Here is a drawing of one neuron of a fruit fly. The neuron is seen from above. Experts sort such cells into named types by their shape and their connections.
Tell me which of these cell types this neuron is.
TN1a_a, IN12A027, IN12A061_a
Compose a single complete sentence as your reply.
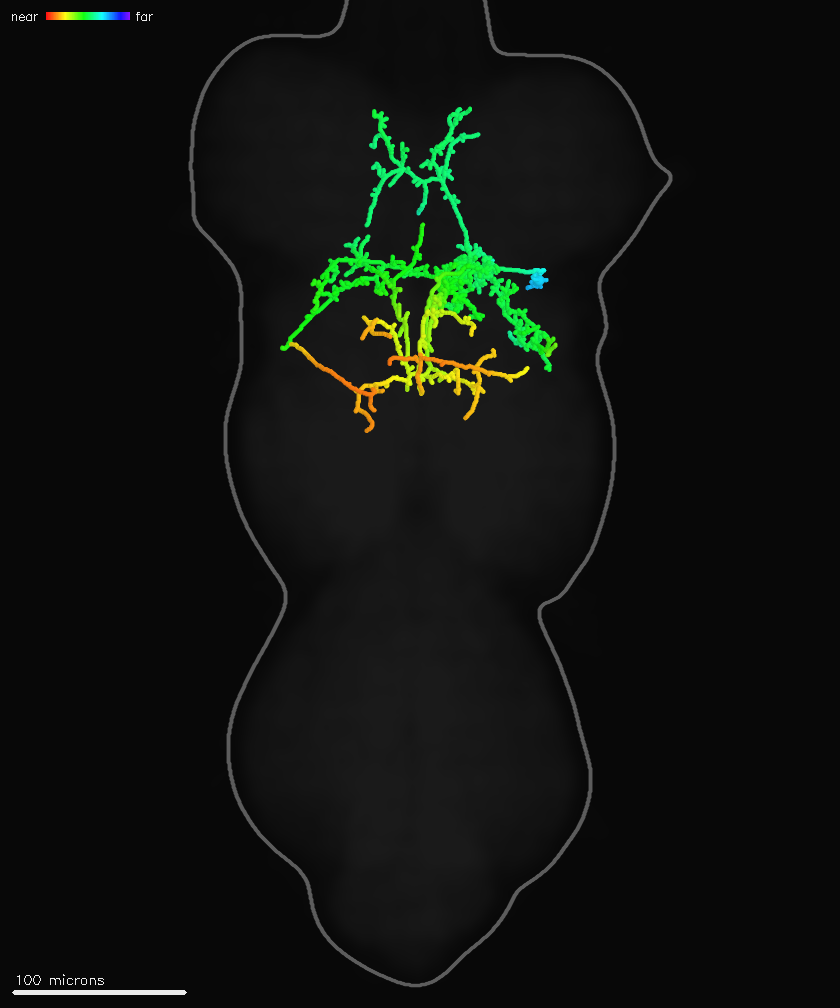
This neuron counts as a member of the cell type TN1a_a.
